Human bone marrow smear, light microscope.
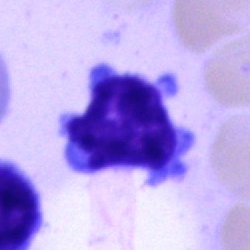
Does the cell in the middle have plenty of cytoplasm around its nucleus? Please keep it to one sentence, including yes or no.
No, the cytoplasm amounts to no more than a narrow rim.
